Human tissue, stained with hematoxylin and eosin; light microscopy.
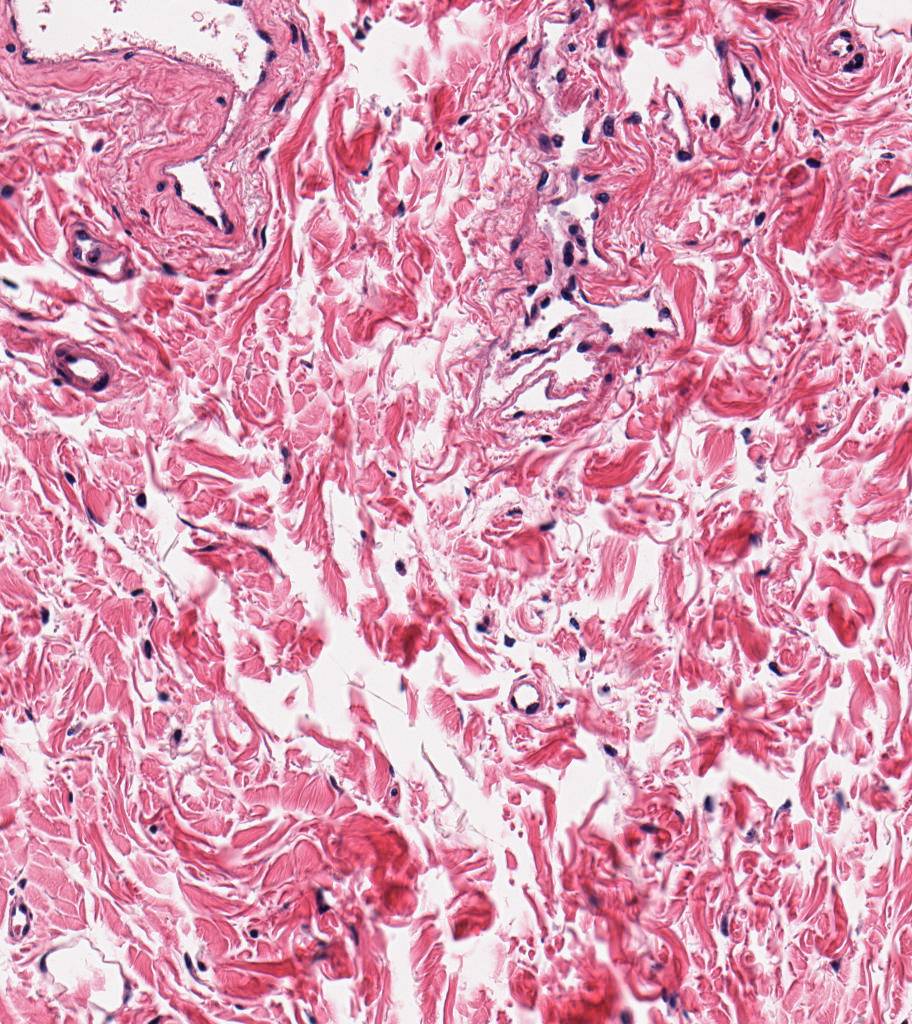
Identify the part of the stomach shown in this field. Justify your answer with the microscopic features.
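Dense connective tissue occupies the field. Wavy, deep pink collagen bundles fill all of it, running haphazardly in many directions. Sparse nuclei, mostly small dark spindle or oval fibroblast nuclei, lie singly between the bundles.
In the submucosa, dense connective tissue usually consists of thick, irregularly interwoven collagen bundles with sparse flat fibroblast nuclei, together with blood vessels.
Small round vessels with thick pink walls and narrow lumens lie at the left of the upper half.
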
